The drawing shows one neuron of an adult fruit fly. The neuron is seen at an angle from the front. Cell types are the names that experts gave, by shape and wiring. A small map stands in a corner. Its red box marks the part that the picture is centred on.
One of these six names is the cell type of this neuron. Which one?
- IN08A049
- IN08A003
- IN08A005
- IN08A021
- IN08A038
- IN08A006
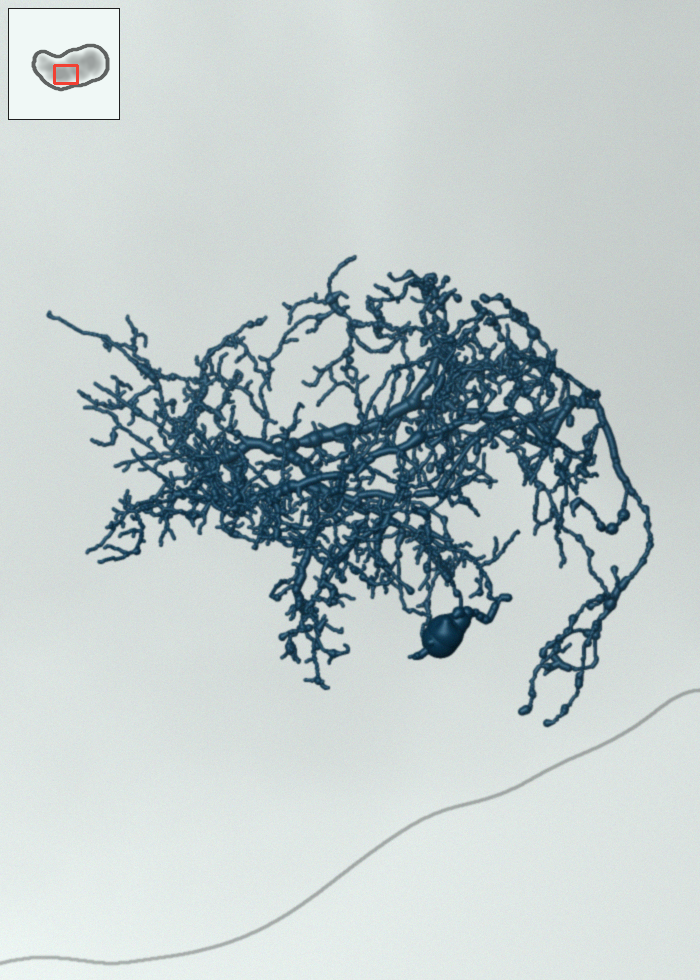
IN08A003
